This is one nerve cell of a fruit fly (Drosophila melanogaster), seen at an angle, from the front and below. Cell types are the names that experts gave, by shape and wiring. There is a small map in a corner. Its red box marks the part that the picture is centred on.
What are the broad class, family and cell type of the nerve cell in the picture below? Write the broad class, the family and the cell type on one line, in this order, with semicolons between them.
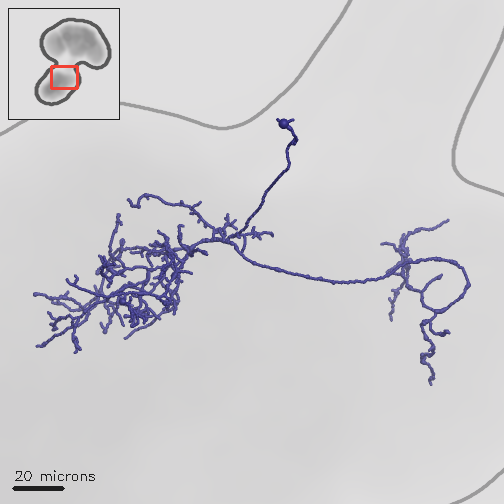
nerve-cord intrinsic neuron; hemilineage 01A; IN01A052_a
